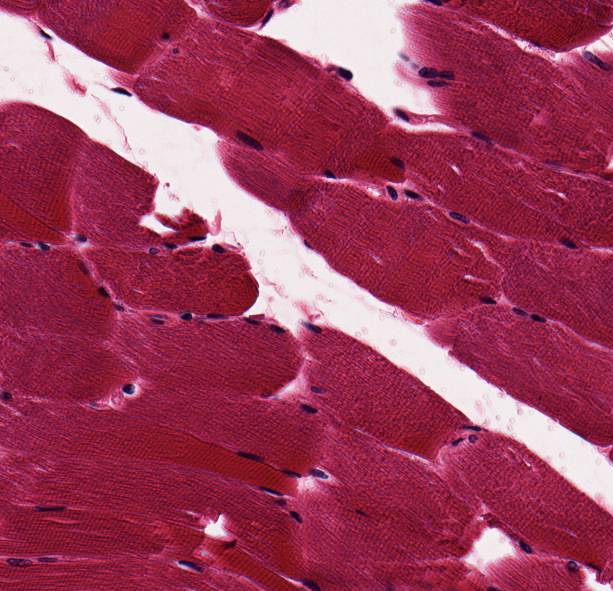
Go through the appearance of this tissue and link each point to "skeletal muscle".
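In this skeletal muscle, long, wide fibres run in parallel diagonally from upper left to lower right.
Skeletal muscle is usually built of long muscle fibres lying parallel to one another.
Fine cross-striations are visible along the length of the fibres.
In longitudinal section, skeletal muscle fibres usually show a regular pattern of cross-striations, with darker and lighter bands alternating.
The nuclei are dark, flattened and elongated and lie along the fibre edges, and the fibre cytoplasm stains a deep, even red-pink.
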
